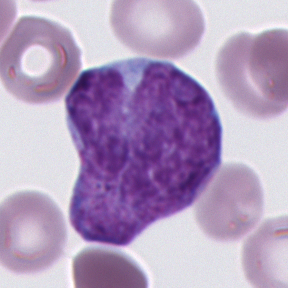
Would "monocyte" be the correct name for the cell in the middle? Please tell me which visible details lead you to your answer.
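Not a monocyte, I'd say; this is an atypical promyelocyte. The folded, heart-like nucleus with its deep notch on top doesn't settle it.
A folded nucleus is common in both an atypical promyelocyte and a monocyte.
What counts against monocyte is the cytoplasm, only a scant thin rim, and pale blue.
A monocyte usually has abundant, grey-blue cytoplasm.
No granules show, which suits the hypogranular form.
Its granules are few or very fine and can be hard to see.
There are no vacuoles, and the outline is irregular and angular.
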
